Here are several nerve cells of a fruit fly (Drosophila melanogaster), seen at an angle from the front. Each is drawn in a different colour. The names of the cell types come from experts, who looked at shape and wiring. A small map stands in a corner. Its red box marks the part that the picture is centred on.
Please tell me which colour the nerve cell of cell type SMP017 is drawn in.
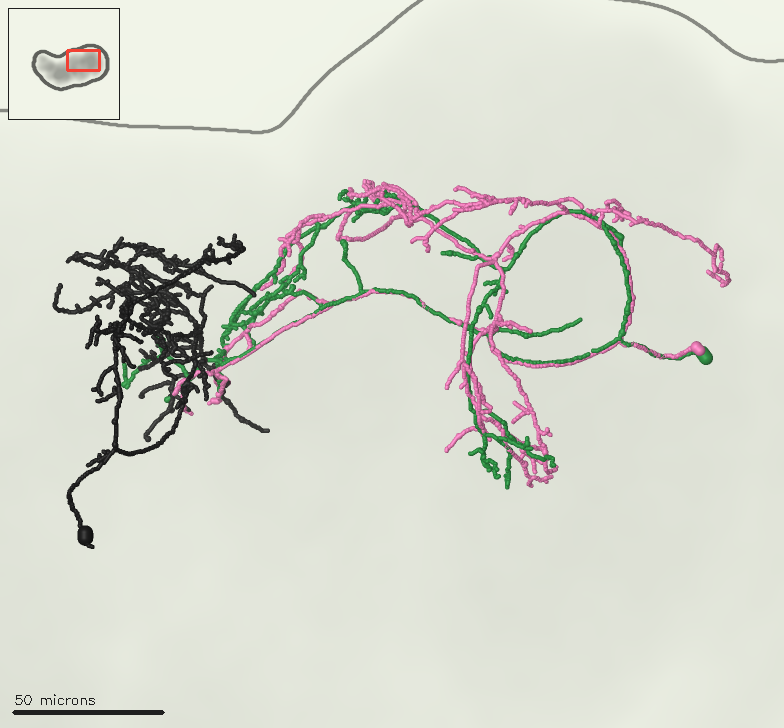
pink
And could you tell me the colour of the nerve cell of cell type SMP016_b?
green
